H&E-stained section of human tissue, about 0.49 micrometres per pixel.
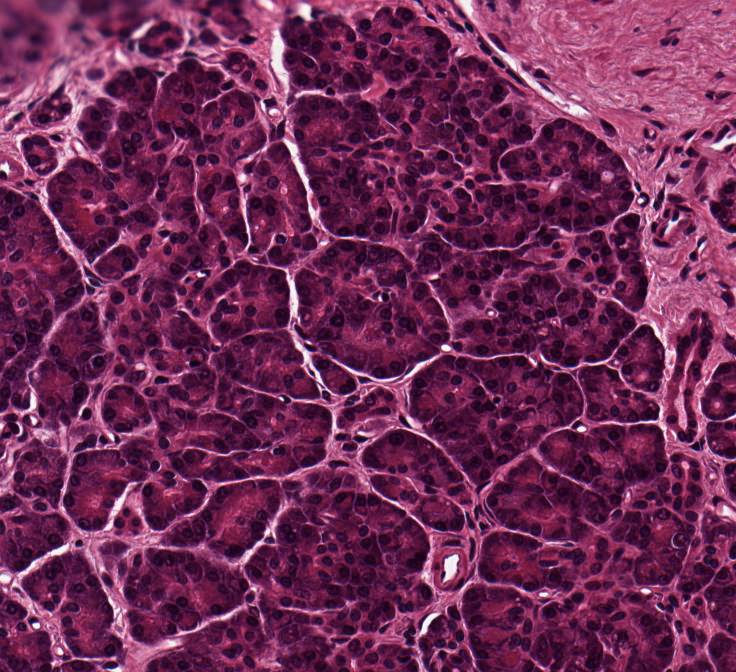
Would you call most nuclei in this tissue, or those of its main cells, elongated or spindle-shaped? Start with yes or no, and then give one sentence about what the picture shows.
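No. The nuclei of the clustered cells are small, round, dark and fairly uniform.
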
